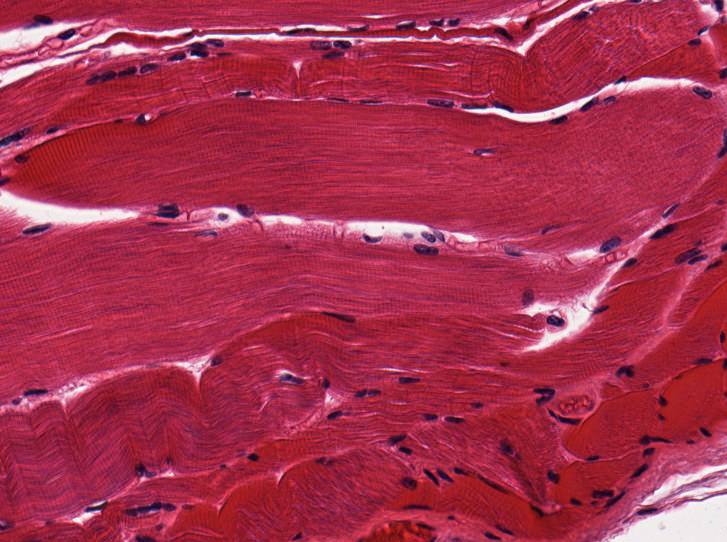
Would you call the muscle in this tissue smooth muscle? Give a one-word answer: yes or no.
No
